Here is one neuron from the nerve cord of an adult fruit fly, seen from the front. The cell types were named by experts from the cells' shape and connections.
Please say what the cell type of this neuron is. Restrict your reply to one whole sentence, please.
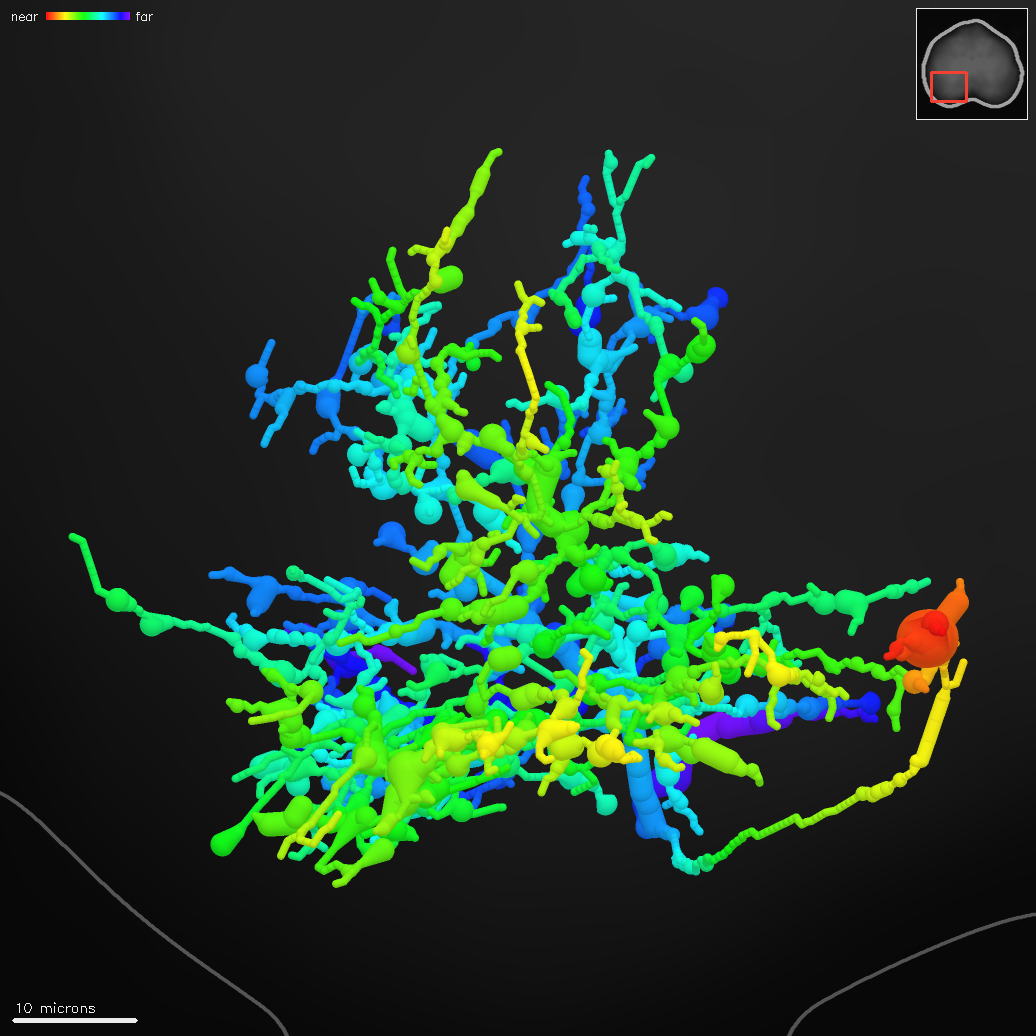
On the level of cell type, this neuron is IN01B006.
